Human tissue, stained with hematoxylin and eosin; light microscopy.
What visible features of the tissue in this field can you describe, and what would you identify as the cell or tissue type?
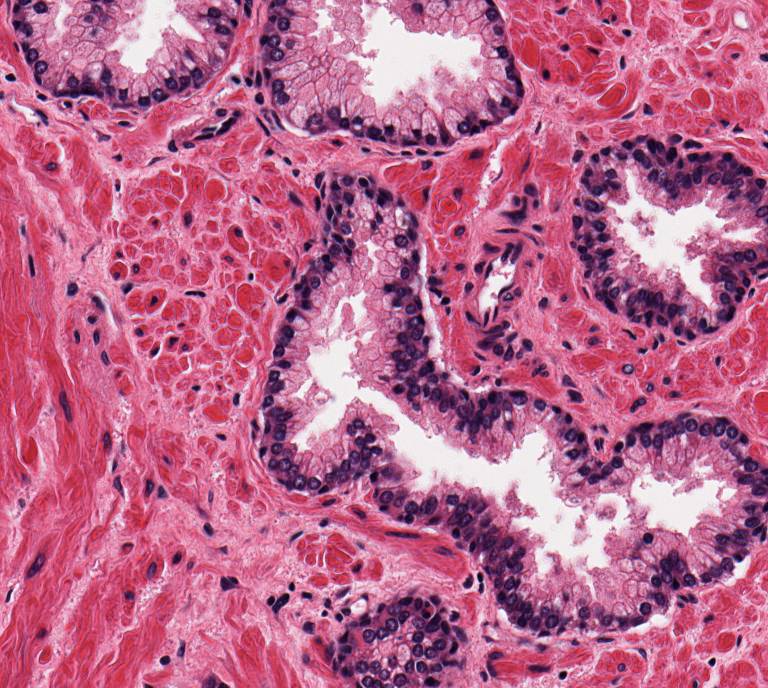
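Glands fill the centre, right and top; dense pink stroma separates them and fills the left side. Their epithelial nuclei are dark, rounded and basal, forming a dark band along each gland's outer edge. At the far left, muscle fibres run lengthwise, roughly top to bottom. Spindle-shaped nuclei are scattered in the stroma between glands. Prostate, then.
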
